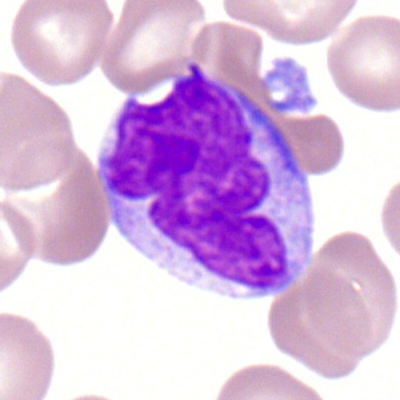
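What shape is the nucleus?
Irregularly folded into several lobes.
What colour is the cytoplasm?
Pale grey-blue, with only fine, dust-like granules.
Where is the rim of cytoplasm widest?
On the lower left side of the nucleus.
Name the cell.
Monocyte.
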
